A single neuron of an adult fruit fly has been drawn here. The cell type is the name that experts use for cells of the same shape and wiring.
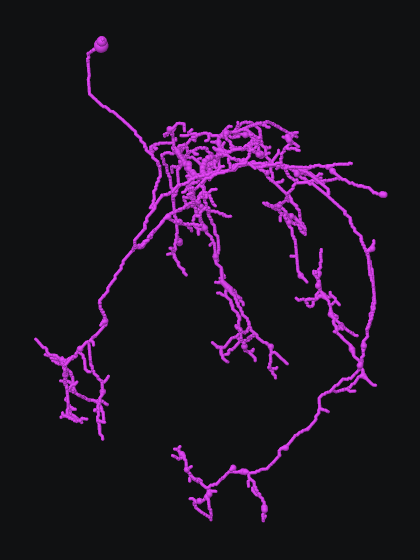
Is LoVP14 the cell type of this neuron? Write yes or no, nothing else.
no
